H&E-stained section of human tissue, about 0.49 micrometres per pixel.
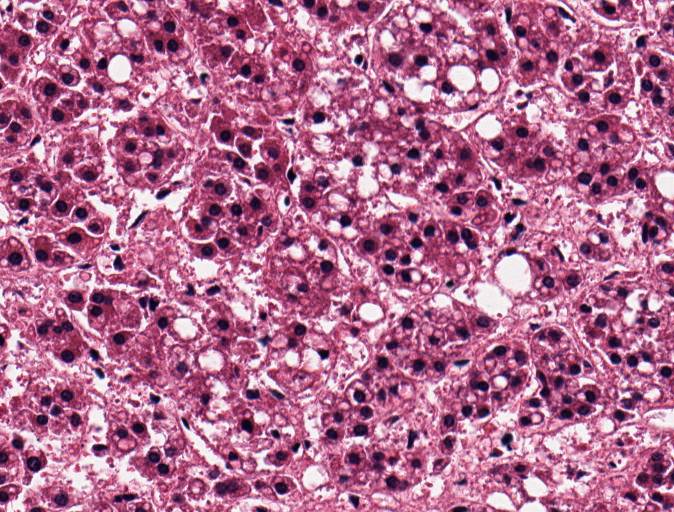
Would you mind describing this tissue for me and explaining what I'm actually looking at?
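Whole field: cells in rounded nests and thick cords, separated by narrow clefts. Cells large, polygonal, with abundant pink granular cytoplasm. Spaces between groups lined by thin flattened dark nuclei; no thick fibrous bands anywhere. No glands or lumina formed among the cells. Name: adrenal gland.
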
